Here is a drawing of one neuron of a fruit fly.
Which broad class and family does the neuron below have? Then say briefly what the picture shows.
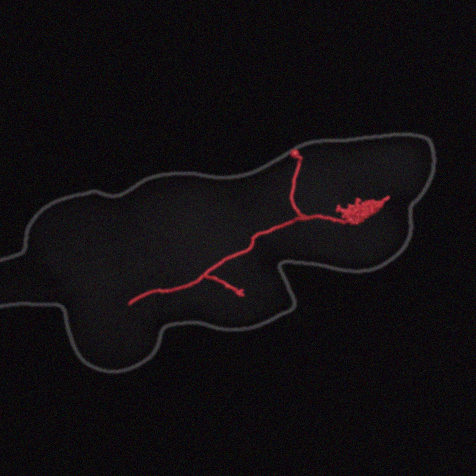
It is a nerve-cord intrinsic neuron. The family is hemilineage 23B. It lies in the nerve cord. In this view it is wider than it is tall.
